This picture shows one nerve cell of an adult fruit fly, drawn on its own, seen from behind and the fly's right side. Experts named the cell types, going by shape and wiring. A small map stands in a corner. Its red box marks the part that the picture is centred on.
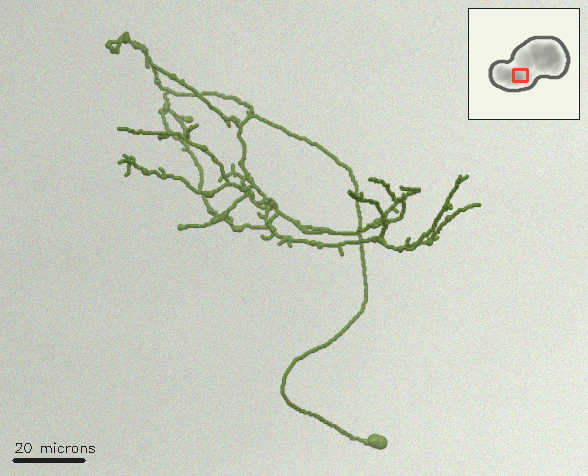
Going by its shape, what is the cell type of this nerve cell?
IN02A056_b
